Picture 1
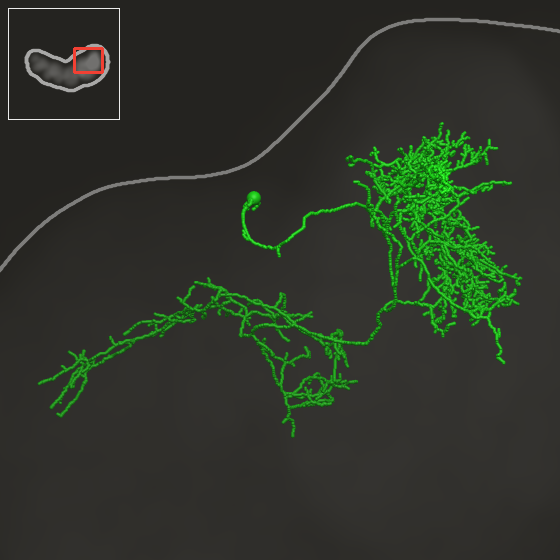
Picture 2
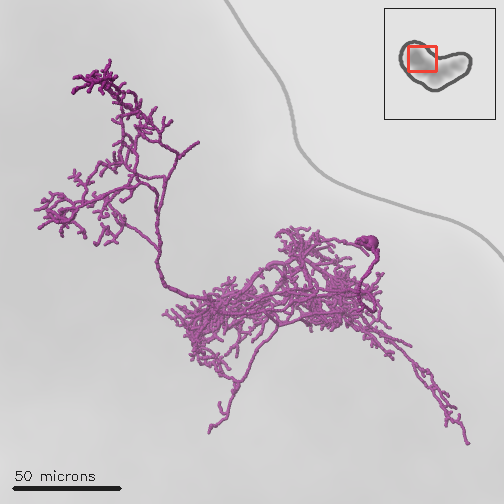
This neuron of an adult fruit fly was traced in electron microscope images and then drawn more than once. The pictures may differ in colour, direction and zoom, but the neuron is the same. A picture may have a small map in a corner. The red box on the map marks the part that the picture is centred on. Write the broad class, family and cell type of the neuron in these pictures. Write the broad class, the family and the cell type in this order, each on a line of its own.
central-brain intrinsic neuron
LHPV
LHPV10d1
